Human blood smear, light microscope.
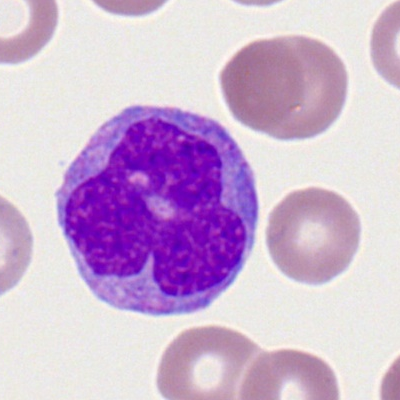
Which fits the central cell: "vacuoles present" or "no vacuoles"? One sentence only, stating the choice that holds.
Vacuoles cannot be seen anywhere in its cytoplasm.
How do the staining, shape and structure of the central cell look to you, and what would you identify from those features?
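Looking at this one, the nucleus fills most of the cell. Its purple chromatin seems mottled rather than evenly smooth, with small pale patches near the centre. Around it runs a pale lilac-blue rim of cytoplasm. It is a monocyte.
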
